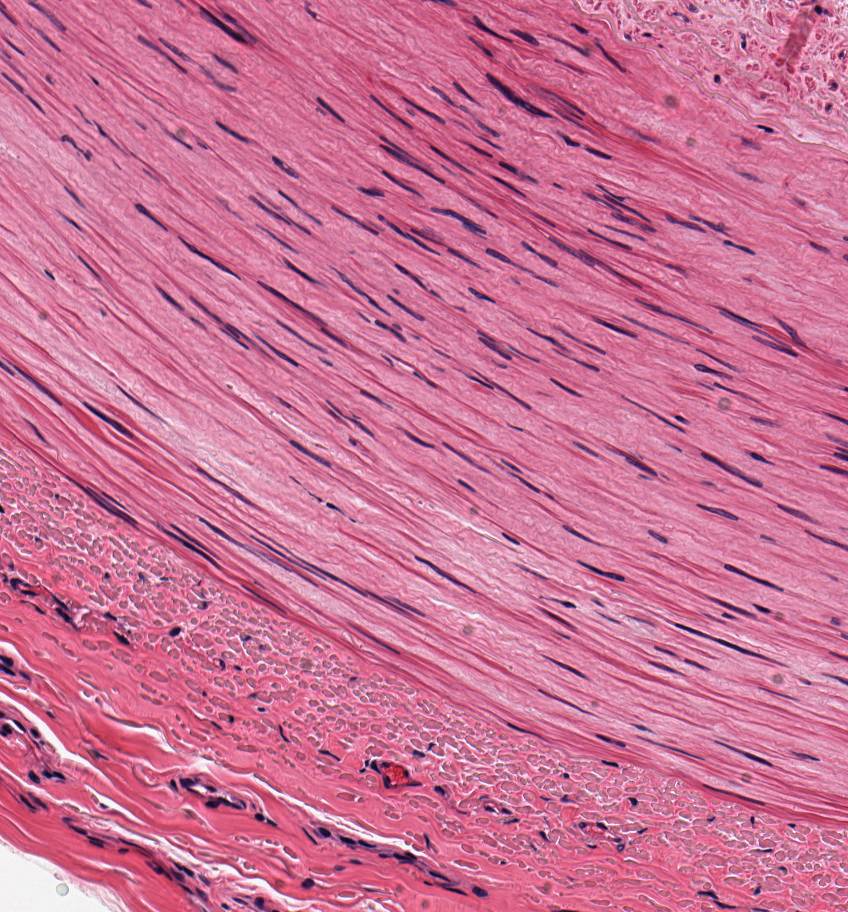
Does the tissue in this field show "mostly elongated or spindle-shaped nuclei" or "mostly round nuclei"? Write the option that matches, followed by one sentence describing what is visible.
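Mostly elongated or spindle-shaped nuclei. The nuclei in the band are dark, thin and elongated, lying parallel to the fibres.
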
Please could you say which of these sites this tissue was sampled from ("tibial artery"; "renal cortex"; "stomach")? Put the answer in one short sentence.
The site this tissue was sampled from is the tibial artery.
